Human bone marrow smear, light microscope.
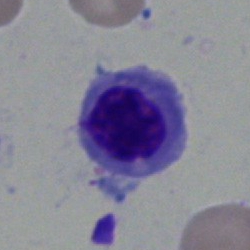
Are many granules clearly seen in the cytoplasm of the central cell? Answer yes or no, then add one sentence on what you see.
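No. No granules can be seen in the cytoplasm.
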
